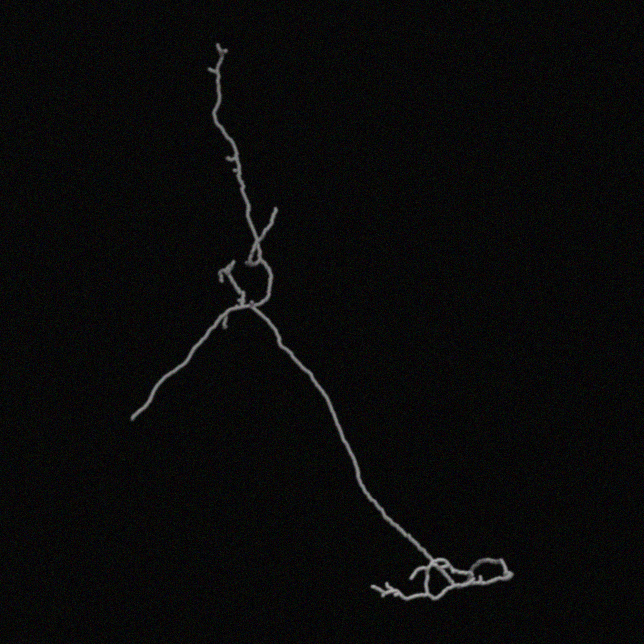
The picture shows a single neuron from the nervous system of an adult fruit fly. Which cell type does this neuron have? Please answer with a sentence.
The cell type is SApp10.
